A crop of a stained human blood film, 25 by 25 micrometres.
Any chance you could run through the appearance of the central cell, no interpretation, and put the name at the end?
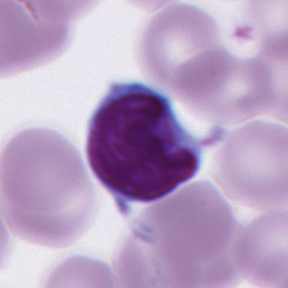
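In the nucleus, the chromatin is dark purple and coarsely clumped, and no nucleolus can be seen. No granules are visible in the cytoplasm. From the upper left of the cell, a small pointed cytoplasmic tip projects. This is a typical lymphocyte.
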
